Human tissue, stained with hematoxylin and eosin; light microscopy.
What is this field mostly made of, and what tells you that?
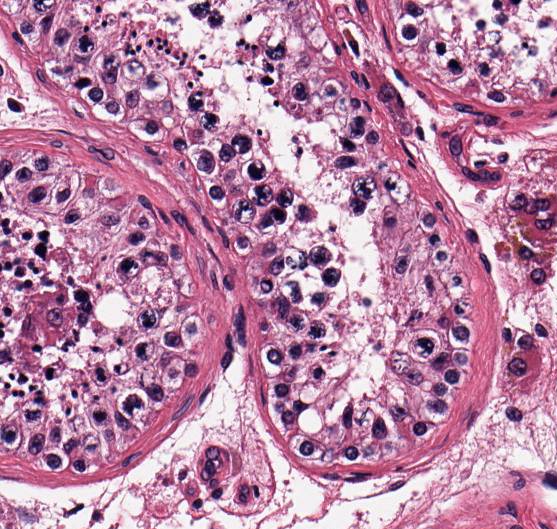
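Field: seminiferous tubule. Closely packed rounded tubules in cross-section fill the field, largest on the left and in the centre. Lining: many layers of rounded cells, not a single layer. Many lining cells are large and rounded, with big round nuclei, coarse clumped chromatin and pale cytoplasm.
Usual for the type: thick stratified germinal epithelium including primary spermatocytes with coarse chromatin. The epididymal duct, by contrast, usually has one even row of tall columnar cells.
Right edge: a small cluster of cells between tubules holds golden-brown granular pigment.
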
